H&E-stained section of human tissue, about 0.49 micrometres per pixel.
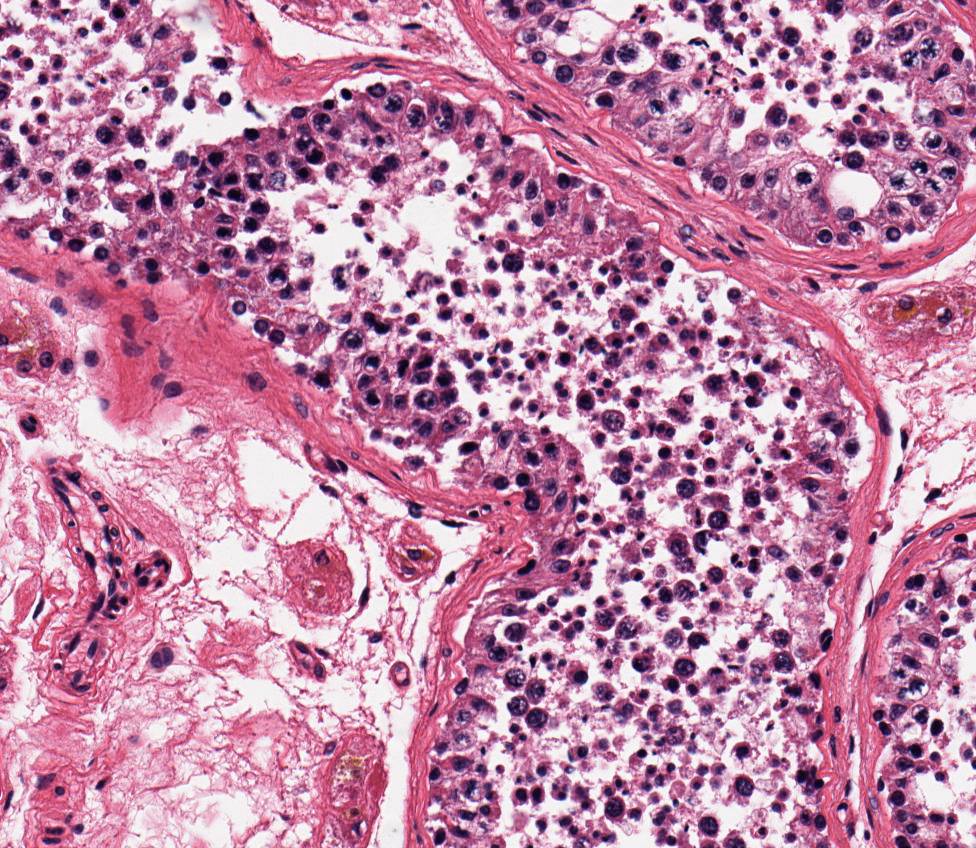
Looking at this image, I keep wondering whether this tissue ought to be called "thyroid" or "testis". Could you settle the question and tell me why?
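The tissue is testis.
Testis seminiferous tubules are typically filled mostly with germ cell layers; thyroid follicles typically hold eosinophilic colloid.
Here, closely packed tubules full of cells fill most of the field; many loose cells in the central tubule have small, round, dark, condensed nuclei. Each tubule is bounded by pink, layered collagen with flattened spindle-shaped nuclei. In loose interstitial tissue at the lower left, and at the right edge, small clusters of cells hold golden-brown pigment.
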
